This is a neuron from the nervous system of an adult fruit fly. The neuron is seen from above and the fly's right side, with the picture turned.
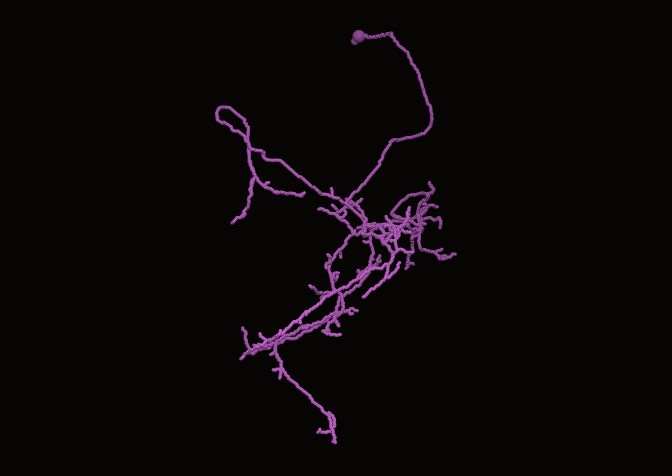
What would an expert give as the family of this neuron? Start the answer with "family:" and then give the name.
family: hemilineage 08A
